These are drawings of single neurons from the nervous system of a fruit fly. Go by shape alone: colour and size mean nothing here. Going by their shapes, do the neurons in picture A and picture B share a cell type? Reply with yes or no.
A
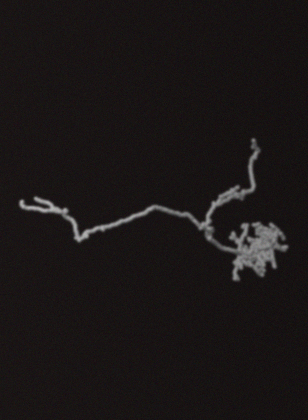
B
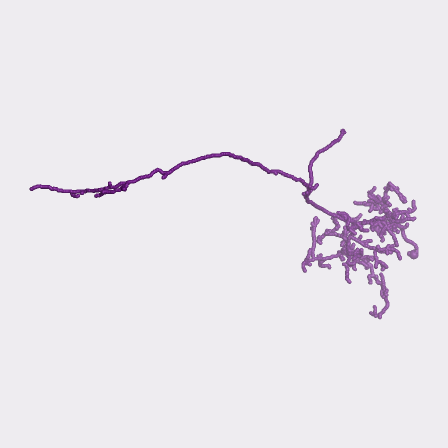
yes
